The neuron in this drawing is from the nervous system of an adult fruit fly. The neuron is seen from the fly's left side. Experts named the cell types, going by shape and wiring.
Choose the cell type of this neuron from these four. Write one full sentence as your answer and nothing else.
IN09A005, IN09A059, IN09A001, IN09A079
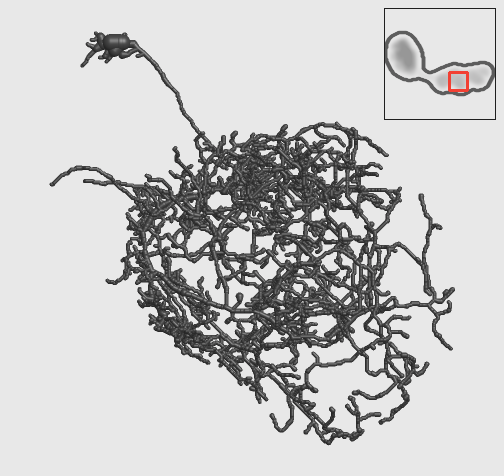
The cell type to which this neuron belongs is IN09A001.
